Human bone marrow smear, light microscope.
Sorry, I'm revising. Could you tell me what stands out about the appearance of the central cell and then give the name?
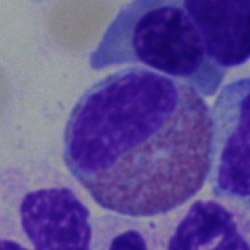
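The nucleus lies with its long axis running from upper right to lower left, and its chromatin is dark purple with lighter mottled patches. Plenty of cytoplasm fills the lower right half of the cell, full of fine reddish-purple granules. That's an eosinophil.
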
